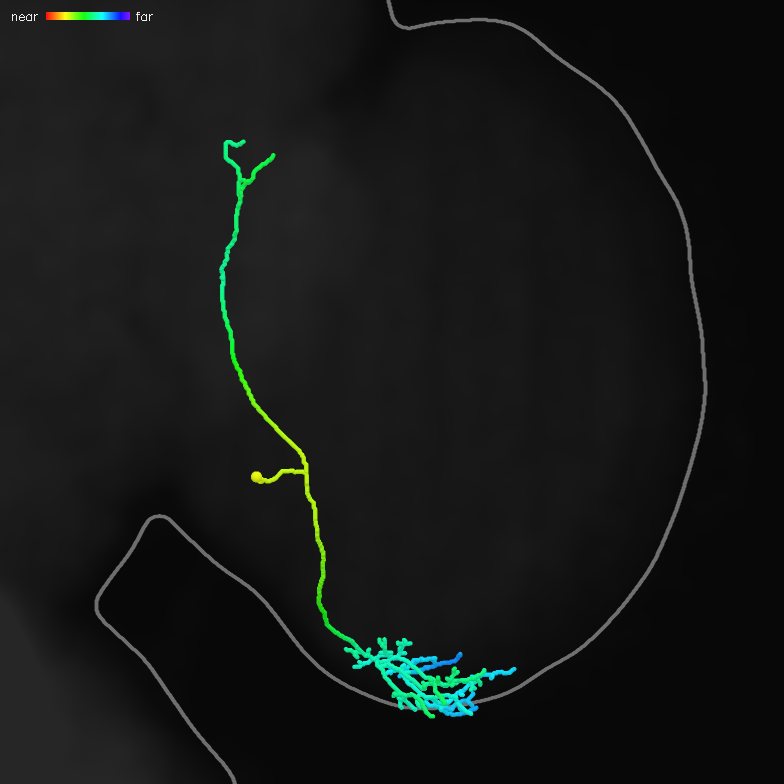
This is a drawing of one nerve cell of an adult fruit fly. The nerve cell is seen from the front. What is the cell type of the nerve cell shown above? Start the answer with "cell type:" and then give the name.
cell type: MeVP11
